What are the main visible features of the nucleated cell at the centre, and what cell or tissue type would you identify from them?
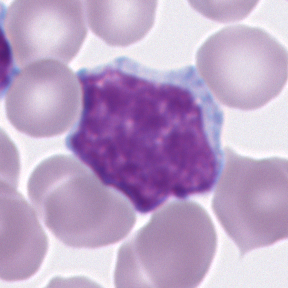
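Its nucleus is one single mass, with no division into lobes. Around it, the cytoplasm makes only a thin rim, and that rim is pale blue. I can see the rim best along the upper right edge of the cell. This is a typical lymphocyte.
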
